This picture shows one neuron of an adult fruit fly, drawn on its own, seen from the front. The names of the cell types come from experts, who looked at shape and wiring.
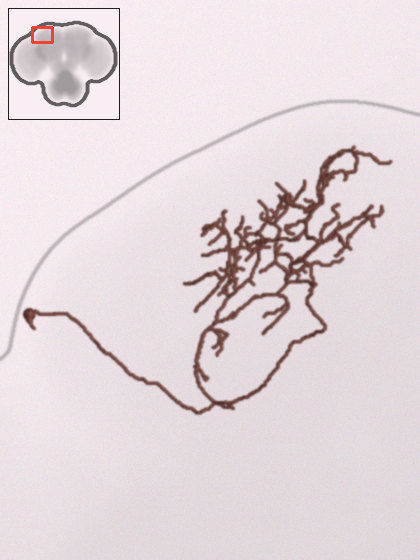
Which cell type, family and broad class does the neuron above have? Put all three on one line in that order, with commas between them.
SLP044_d, hemilineage SLPal2, central-brain intrinsic neuron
